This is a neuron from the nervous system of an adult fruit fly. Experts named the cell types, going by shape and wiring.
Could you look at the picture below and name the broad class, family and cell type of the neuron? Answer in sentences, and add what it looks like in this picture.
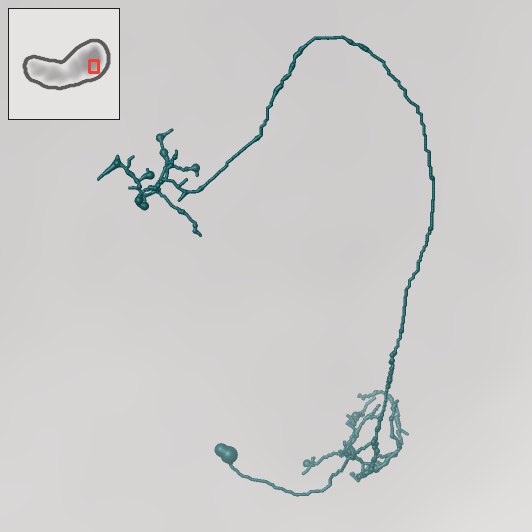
Its broad class is optic-lobe intrinsic neuron. Its family is Tm. The cell type is Tm33. The cell body is at the bottom of the picture. In this view it is taller than it is wide.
